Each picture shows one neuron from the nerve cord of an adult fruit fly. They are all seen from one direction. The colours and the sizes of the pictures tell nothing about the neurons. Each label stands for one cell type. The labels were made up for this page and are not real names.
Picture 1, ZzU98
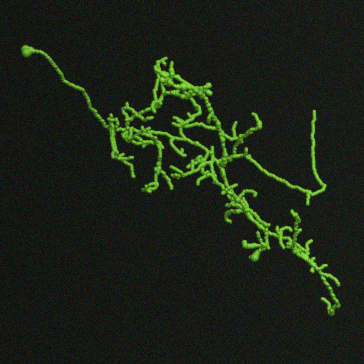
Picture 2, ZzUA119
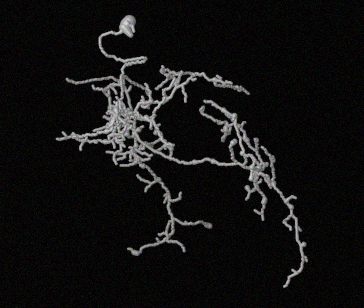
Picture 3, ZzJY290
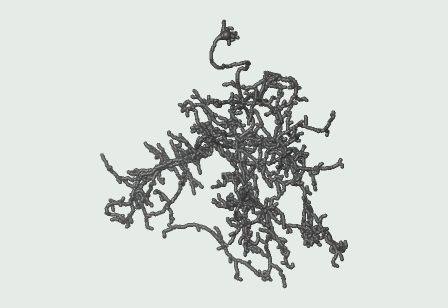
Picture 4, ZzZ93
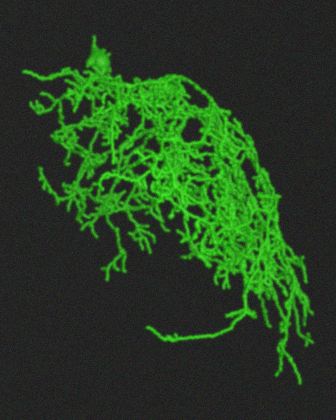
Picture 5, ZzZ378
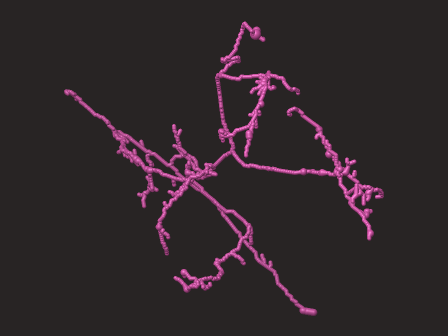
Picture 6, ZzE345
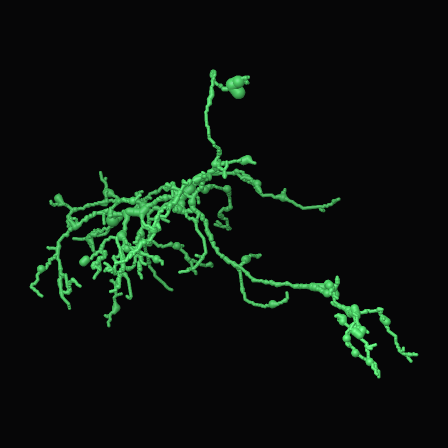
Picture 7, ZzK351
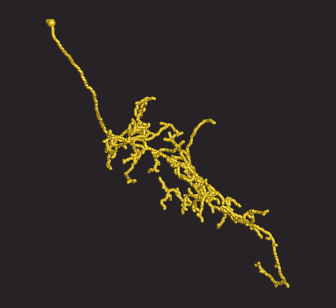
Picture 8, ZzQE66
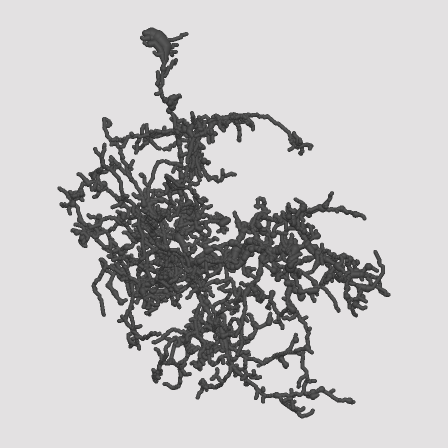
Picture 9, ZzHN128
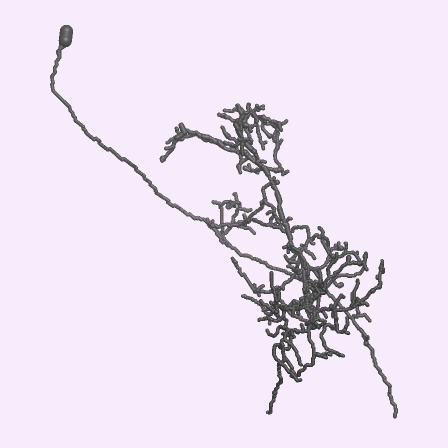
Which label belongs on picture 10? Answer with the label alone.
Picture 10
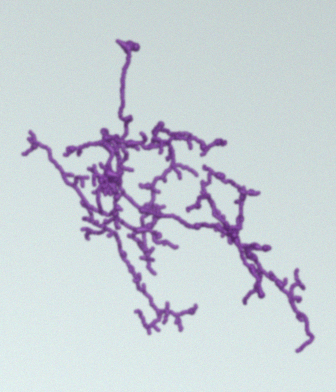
ZzUA119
